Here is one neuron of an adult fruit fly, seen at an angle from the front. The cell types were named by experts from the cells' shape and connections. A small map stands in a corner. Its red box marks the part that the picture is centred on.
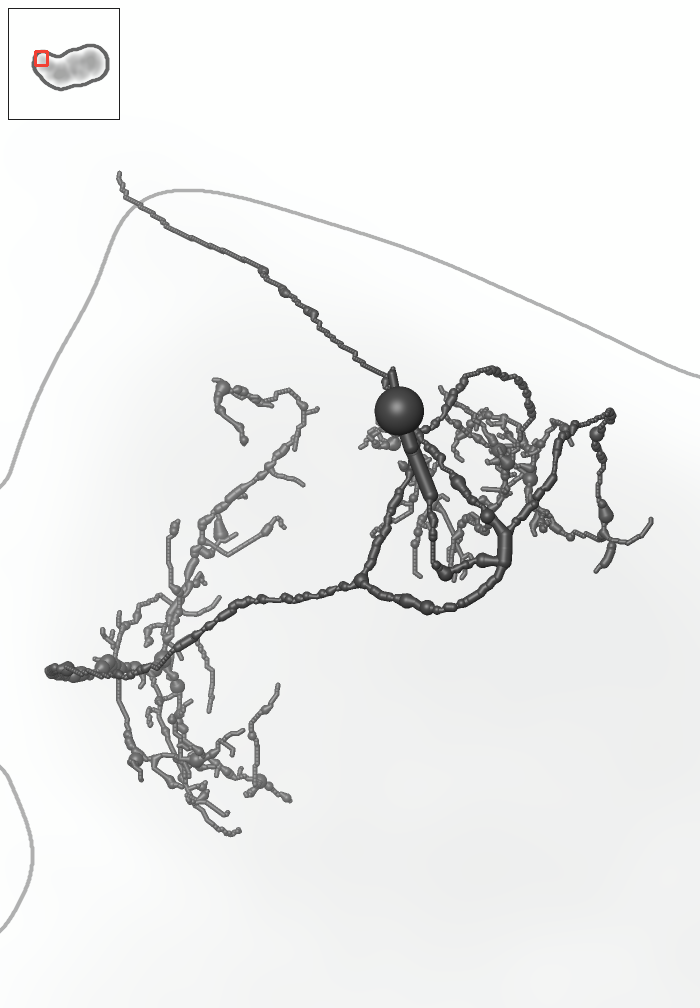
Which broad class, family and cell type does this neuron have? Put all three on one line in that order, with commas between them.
motor neuron of the nerve cord, MNad, MNad03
